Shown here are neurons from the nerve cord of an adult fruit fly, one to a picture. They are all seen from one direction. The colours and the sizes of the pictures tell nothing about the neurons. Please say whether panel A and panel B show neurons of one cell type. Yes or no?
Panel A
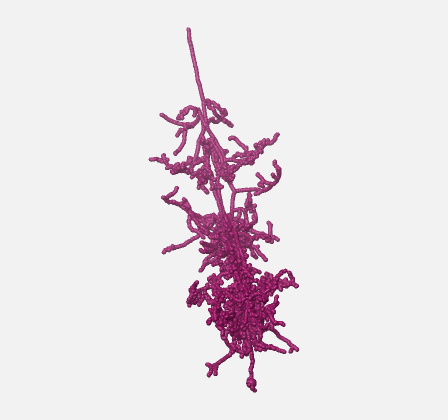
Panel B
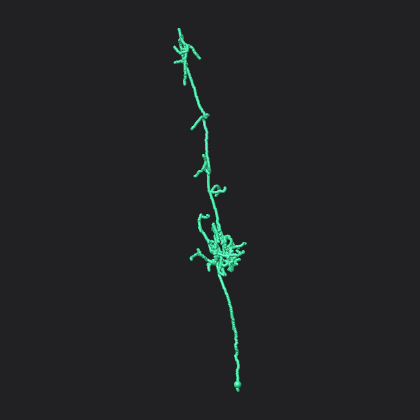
no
